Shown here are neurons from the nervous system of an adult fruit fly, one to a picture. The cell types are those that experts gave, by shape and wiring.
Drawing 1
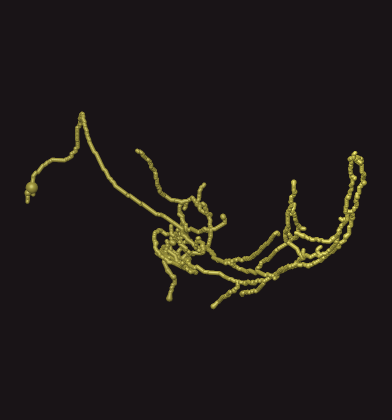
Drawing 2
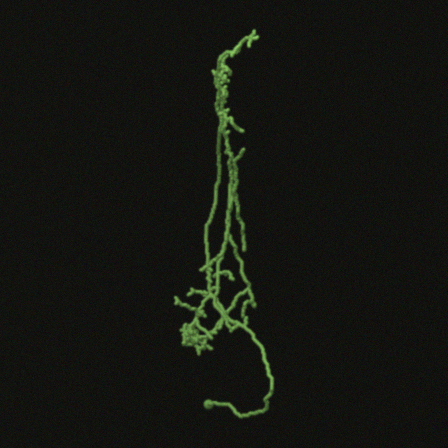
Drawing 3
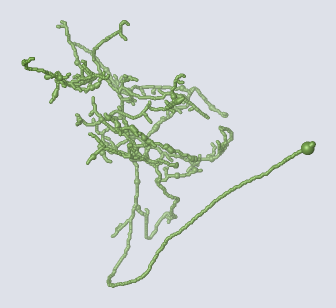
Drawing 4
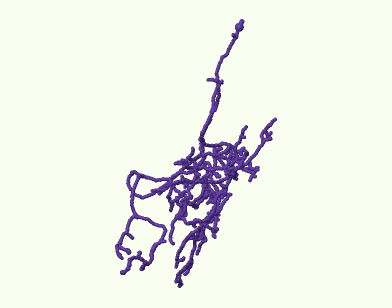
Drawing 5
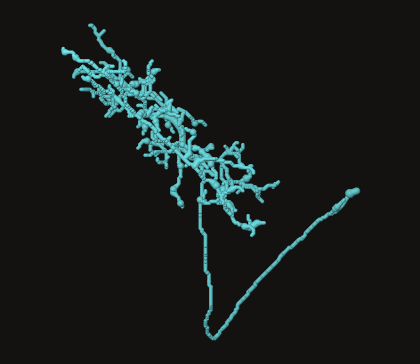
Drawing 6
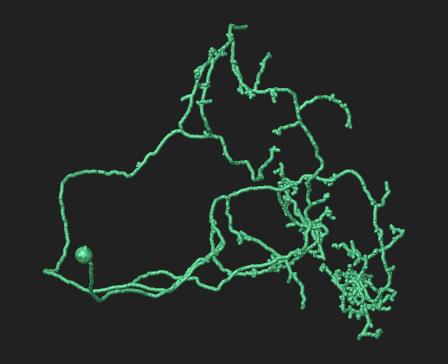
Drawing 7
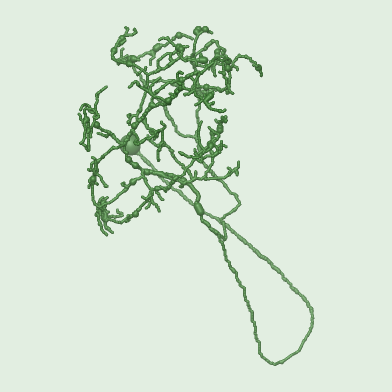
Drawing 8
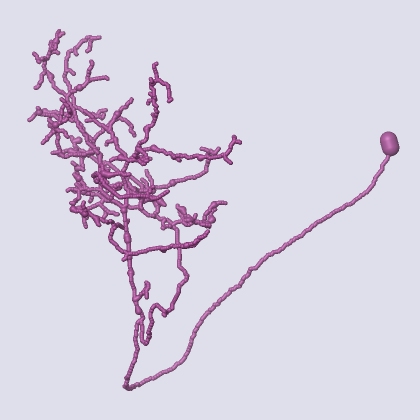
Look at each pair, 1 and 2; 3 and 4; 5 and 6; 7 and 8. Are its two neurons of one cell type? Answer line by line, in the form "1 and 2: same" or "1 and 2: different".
1 and 2: same
3 and 4: different
5 and 6: different
7 and 8: different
